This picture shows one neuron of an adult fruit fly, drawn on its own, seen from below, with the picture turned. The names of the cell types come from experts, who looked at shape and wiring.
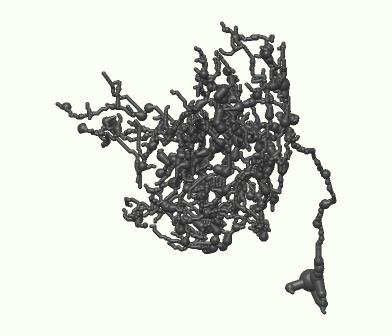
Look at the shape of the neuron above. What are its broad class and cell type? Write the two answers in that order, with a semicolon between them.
nerve-cord intrinsic neuron; INXXX221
